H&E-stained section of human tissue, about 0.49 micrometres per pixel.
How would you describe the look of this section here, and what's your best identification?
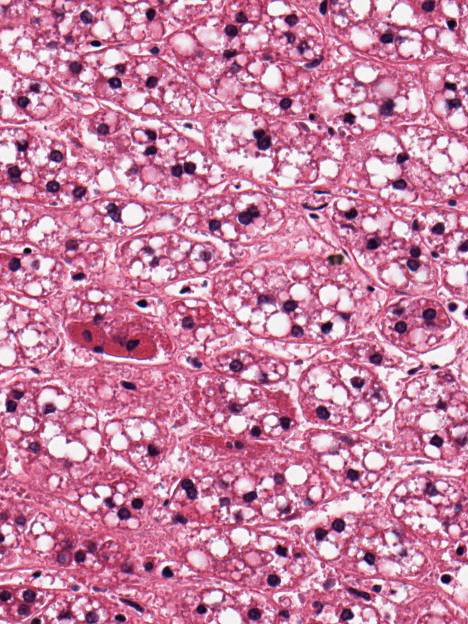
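Rounded nests of cells everywhere, split up by thin pink septa. Most of the cells are stuffed with clear round vacuoles of different sizes, so they look foamy, and their nuclei are small, round and dark. The nests don't form any gland lumens or central spaces. It's adrenal gland.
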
